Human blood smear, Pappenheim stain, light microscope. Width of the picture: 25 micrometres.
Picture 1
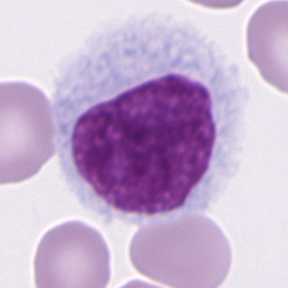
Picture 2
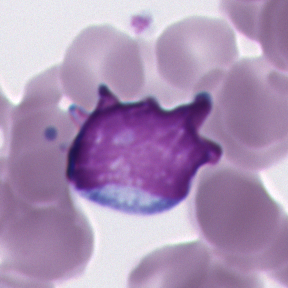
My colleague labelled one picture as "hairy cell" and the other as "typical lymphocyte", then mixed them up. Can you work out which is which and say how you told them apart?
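Picture 1 is the hairy cell; picture 2 is the typical lymphocyte. In the hairy cell, the nucleus is one rounded mass with no lobes, about 13 by 11 micrometres. Around it the cytoplasm is pale greyish-blue with a lacy, finely mottled texture, and its rim is broadest above the nucleus. The typical lymphocyte is quite different: its nucleus fills most of the cell and reaches the upper and side edges, leaving only a thin crescent of pale blue cytoplasm along the lower edge. Its chromatin stains dark purple, with a few small paler patches.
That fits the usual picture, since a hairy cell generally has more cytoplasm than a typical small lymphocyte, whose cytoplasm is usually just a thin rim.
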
